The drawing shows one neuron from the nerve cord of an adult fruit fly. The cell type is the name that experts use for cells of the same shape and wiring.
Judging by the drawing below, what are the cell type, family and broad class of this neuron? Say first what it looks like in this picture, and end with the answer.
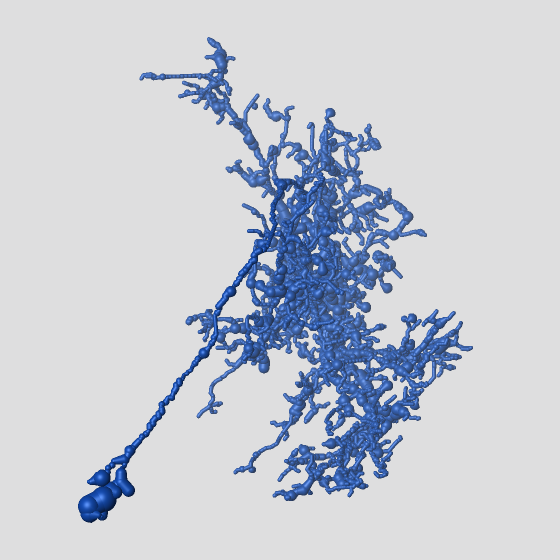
The picture shows more than a hundred branch ends. In this view it is taller than it is wide. The cell type is IN21A019. Its family is hemilineage 21A. This is a nerve-cord intrinsic neuron.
